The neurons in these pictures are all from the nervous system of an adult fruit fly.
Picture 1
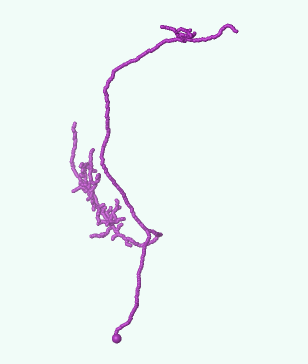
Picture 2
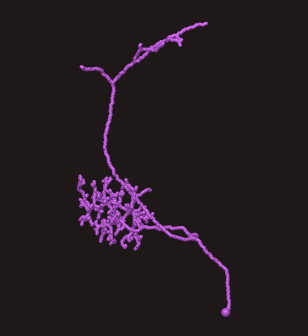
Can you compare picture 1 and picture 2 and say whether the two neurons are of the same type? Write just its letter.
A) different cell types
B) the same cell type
A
